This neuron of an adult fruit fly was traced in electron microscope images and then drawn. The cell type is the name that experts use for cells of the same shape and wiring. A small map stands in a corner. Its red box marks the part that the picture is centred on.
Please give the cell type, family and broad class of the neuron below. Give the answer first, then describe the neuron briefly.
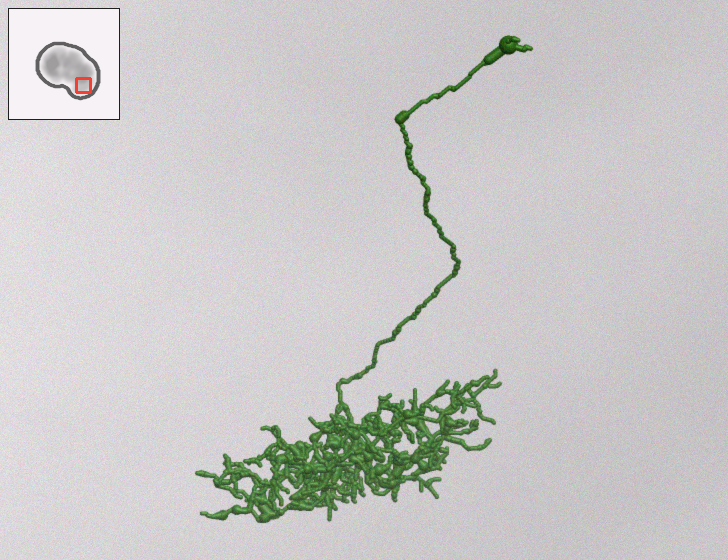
Its cell type is Pm5. Its family is Pm. It is an optic-lobe intrinsic neuron. The picture shows dozens of branch ends. In this view it is taller than it is wide.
